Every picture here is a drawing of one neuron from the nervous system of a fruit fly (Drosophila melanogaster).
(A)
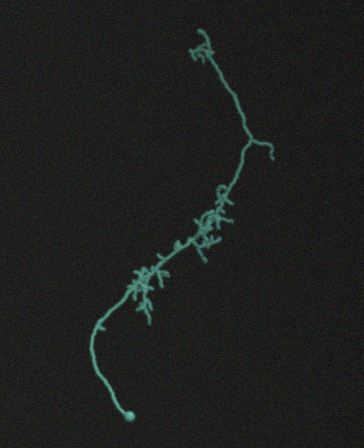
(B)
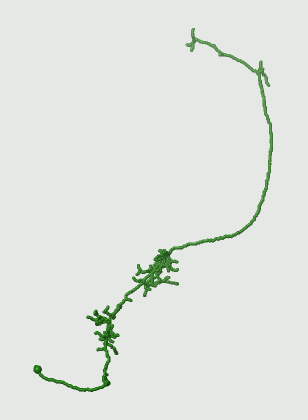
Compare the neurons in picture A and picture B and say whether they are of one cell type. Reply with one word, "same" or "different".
same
